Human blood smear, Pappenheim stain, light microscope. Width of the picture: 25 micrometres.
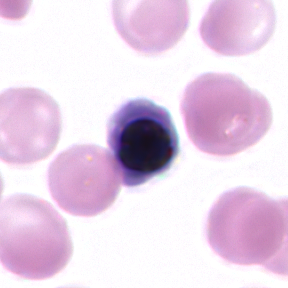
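Normoblast in a stained smear of peripheral blood. Its chromatin is so dense and dark that the nucleus appears almost uniformly black, without visible pattern, and no nucleoli can be seen. The cytoplasm is bluish-purple, bluer than the surrounding pink red cells, and shows no visible granules.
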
